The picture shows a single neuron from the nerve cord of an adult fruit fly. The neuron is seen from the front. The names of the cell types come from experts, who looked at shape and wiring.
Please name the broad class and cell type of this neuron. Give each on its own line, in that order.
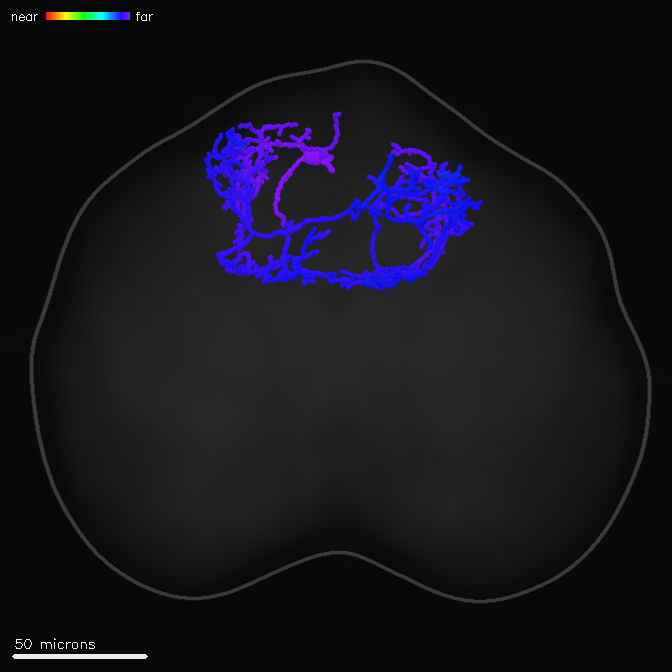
nerve-cord intrinsic neuron
INXXX285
